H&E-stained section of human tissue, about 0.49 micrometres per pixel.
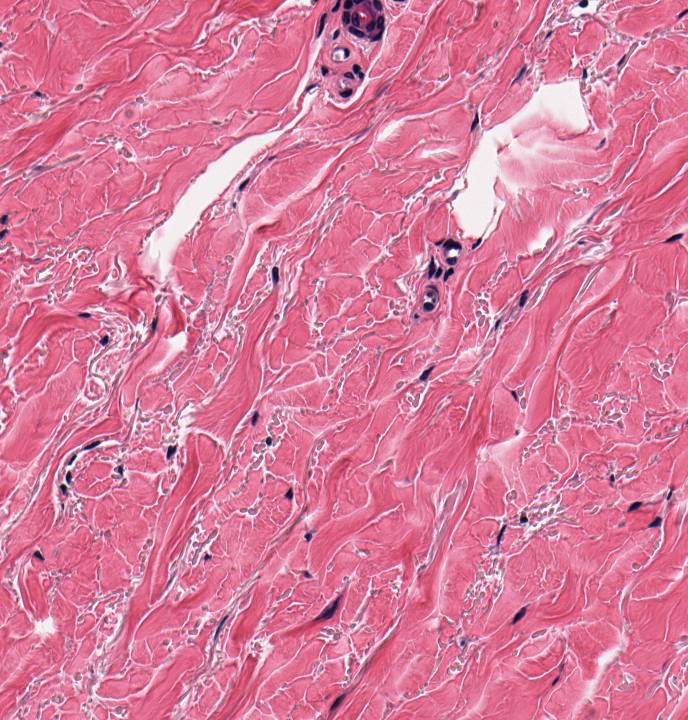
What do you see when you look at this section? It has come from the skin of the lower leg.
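Looking across, I see few cells: only scattered dark spindle-shaped fibroblast nuclei between the collagen bundles. Between those thick bundles are looser areas of fine, wispy fibres with small clear gaps. Epithelium is absent throughout, and there are no fat cells either.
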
